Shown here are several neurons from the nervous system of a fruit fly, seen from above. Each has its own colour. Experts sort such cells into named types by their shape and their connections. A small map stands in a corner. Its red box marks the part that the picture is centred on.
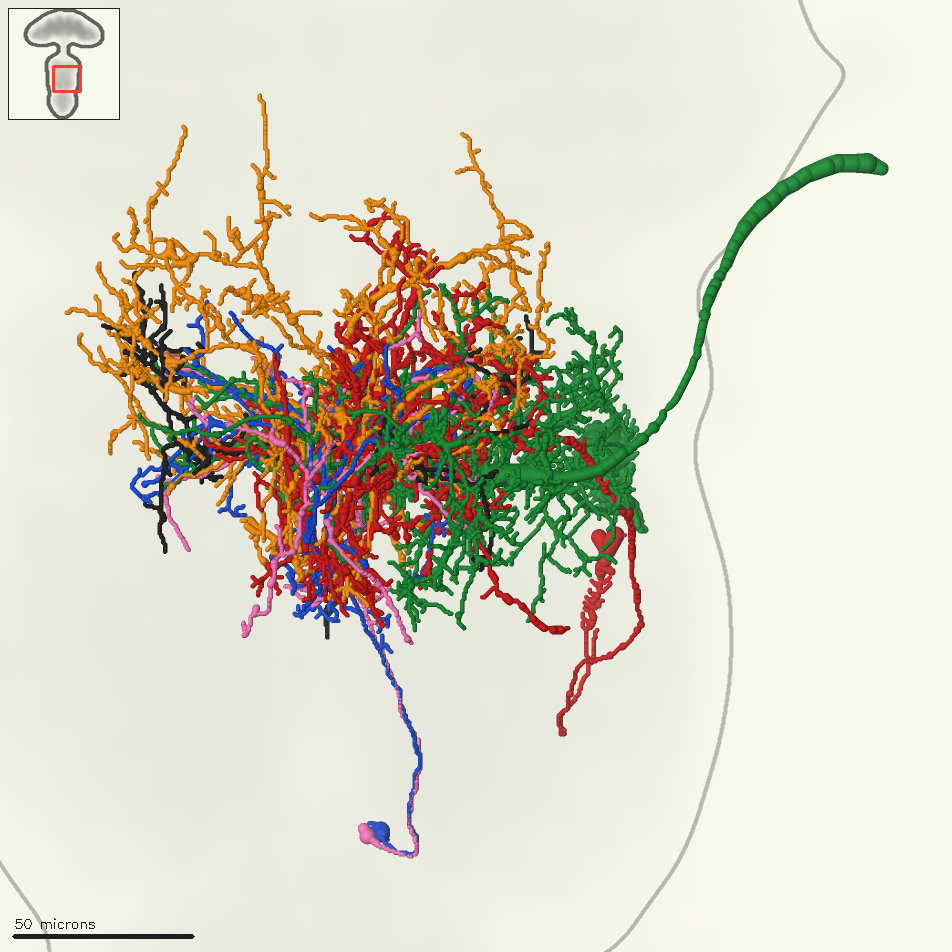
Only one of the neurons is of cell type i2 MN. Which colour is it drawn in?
green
